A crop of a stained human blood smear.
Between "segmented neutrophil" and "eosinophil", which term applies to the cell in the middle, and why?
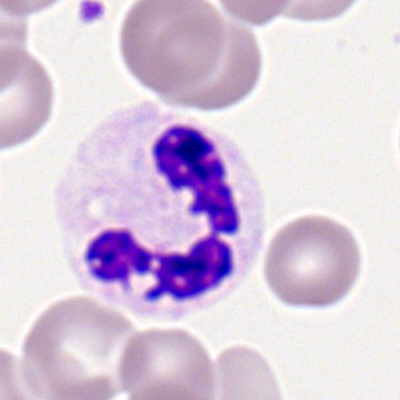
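It's a segmented neutrophil. The granules settle it: whatever granules it has are fine and faint, in plentiful, pale pinkish-lilac cytoplasm.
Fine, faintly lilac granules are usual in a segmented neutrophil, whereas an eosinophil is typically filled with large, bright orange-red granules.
Its lobed nucleus curves in a C open toward the upper left, with dense, clumped dark purple chromatin.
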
